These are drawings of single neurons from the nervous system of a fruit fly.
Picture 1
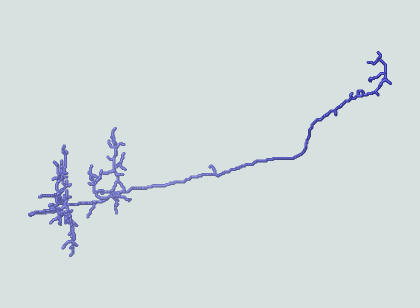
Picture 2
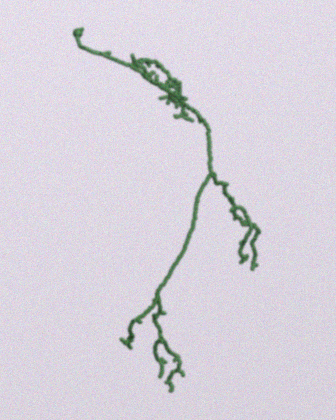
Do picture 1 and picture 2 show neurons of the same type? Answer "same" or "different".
different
